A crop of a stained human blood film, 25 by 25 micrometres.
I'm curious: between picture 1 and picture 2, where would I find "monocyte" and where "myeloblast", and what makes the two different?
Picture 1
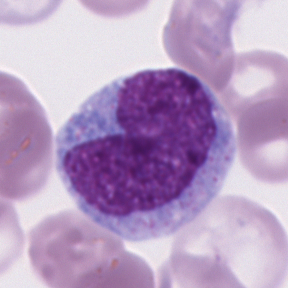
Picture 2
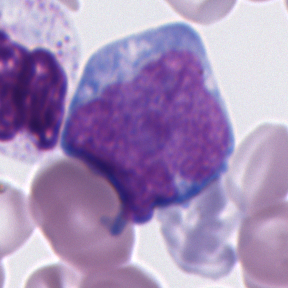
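Picture 1 is the monocyte, and picture 2 is the myeloblast. Look first at the nuclei: the monocyte's is folded, with a deep cleft running in from the left side, whereas the myeloblast's nucleus takes up most of its cell. In the monocyte, the nucleus fills about 60% of a cell that is about 15 micrometres across. Both have fine chromatin without coarse dark clumps: lacy in the monocyte, evenly granular in the myeloblast. The cytoplasm differs too, since the monocyte's holds fine, scattered pink-purple granules, while the myeloblast's is blue. Notice, finally, where the cytoplasm is widest: at the upper left of the monocyte, and as a band above the nucleus in the myeloblast.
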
